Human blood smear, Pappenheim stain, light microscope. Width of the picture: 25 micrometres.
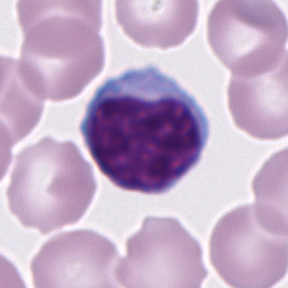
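Typical lymphocyte in the middle of this blood smear. Look at its nucleus: one rounded mass, with no lobes. The chromatin is dense and dark purple, gathered in coarse clumps. In the cytoplasm you will find no distinct granules and no vacuoles.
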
